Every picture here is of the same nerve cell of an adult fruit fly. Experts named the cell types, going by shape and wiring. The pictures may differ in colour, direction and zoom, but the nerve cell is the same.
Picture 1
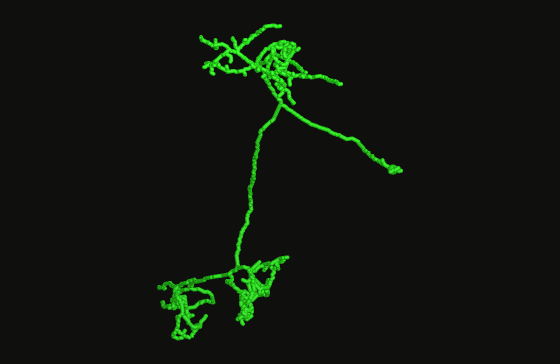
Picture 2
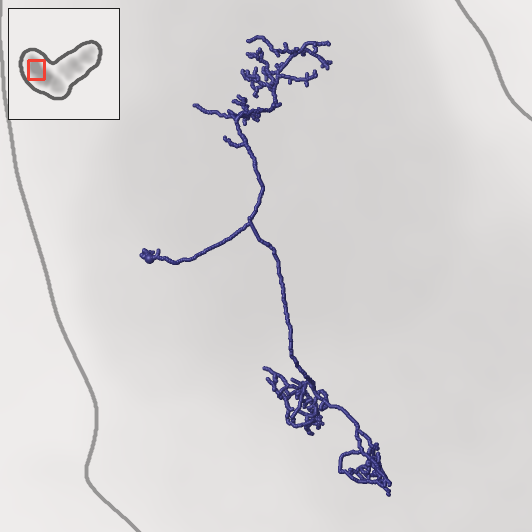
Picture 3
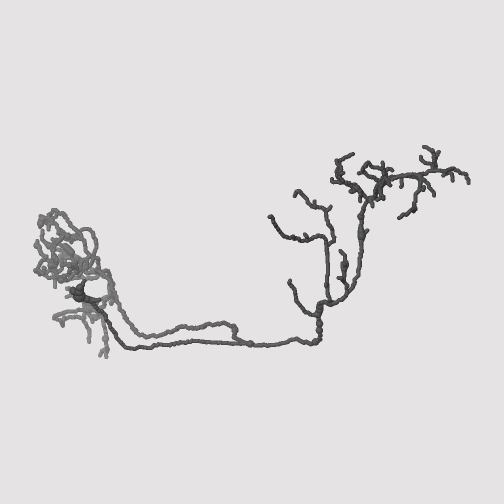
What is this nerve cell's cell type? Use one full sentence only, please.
The cell type that fits this nerve cell is PAM04.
